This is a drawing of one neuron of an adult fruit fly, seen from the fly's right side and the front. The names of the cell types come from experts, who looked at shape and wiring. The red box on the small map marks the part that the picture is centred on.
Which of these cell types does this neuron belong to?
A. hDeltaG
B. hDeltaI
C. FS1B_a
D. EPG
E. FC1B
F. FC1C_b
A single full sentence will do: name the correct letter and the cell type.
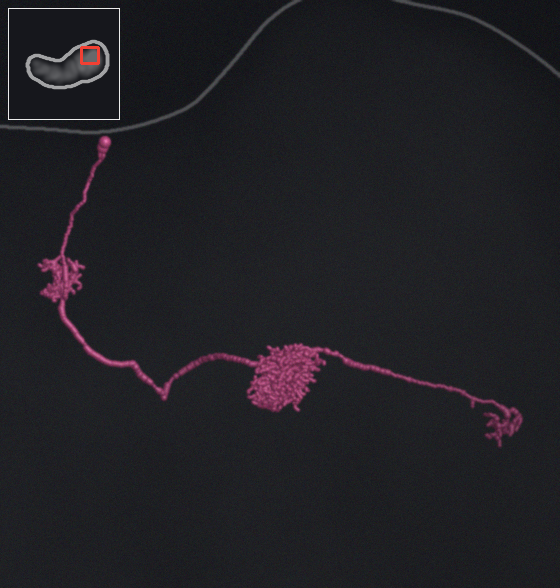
Option D corresponds to EPG, the neuron's cell type.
